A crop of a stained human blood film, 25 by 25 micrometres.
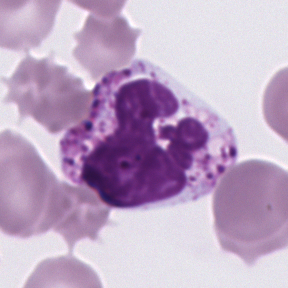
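Basophil, central nucleated cell, stained peripheral blood smear. Outline irregular, angular, not round. Nucleus occupies more than half the cell. A few dark granules overlie the nucleus. Small clear vacuoles in cytoplasm.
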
